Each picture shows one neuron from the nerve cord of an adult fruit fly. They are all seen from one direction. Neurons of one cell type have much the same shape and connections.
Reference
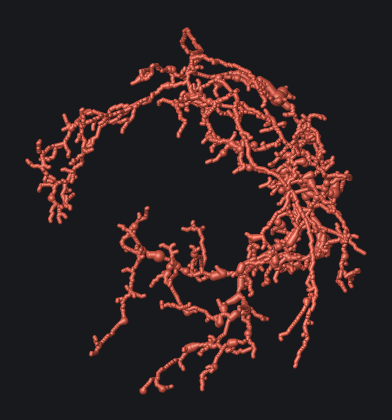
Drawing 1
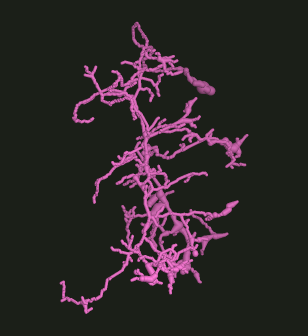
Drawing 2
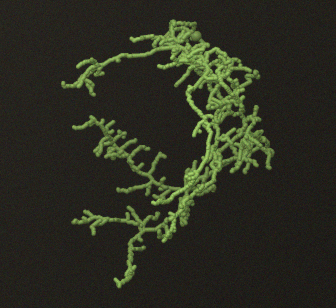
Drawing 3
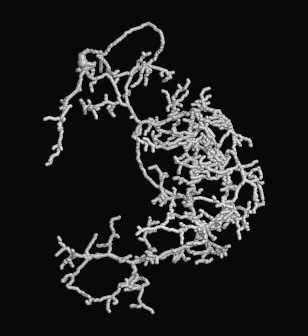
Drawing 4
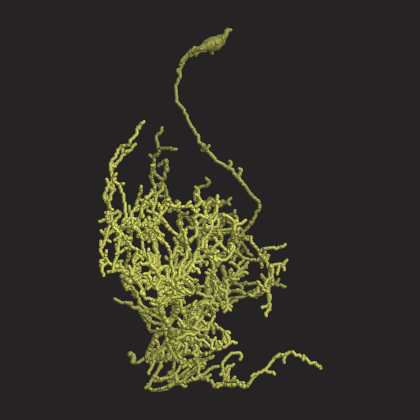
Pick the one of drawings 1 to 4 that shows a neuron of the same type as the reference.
Drawing 2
